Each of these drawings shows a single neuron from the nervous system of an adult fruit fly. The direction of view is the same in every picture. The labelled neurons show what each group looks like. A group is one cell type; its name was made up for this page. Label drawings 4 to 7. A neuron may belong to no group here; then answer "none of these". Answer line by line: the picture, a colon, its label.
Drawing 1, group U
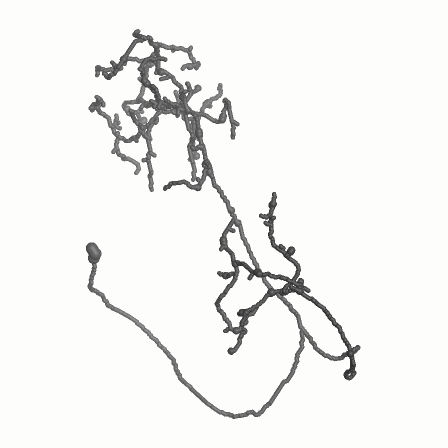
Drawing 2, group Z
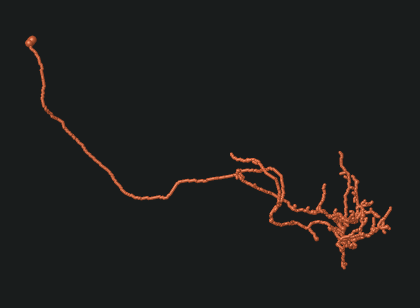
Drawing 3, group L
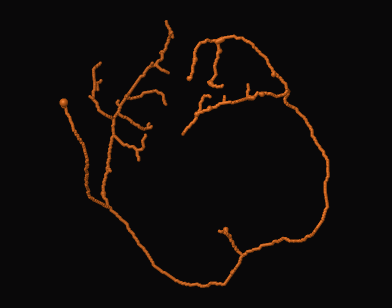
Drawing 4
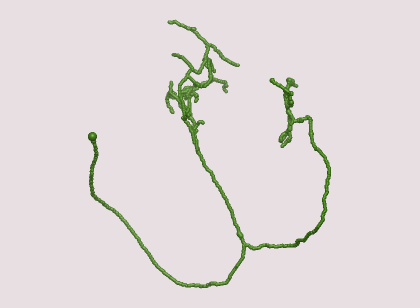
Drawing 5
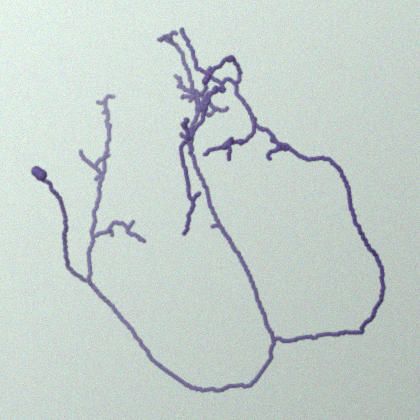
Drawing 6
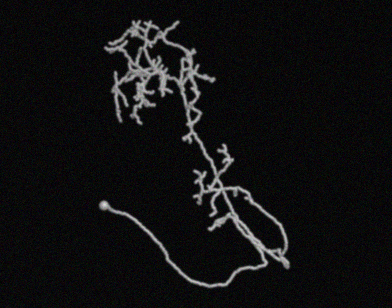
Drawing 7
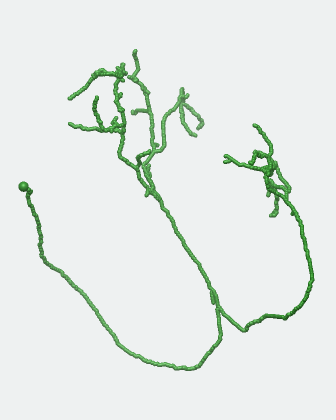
4: group L
5: group L
6: group U
7: group L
